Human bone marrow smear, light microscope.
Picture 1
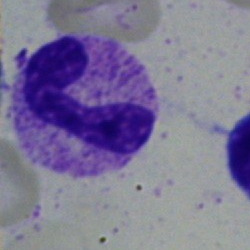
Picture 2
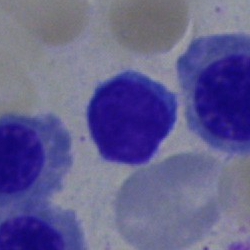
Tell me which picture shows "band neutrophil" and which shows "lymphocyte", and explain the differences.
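Let's start with who is who: the band neutrophil is in picture 1, and the lymphocyte is in picture 2. Look at the nucleus in picture 1 first: it is a single elongated band curving across the cell.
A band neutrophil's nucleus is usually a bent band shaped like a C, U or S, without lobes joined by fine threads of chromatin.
In picture 2, by contrast, the cytoplasm is only a very thin blue rim around the nucleus.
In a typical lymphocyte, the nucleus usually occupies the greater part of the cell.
Now compare the chromatin: in picture 1 it is dark purple and coarsely clumped, and in picture 2 it stains a dark purple-blue and looks dense throughout the nucleus.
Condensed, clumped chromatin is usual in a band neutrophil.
The outlines differ a little too: the band neutrophil is round with a smooth edge, while the lymphocyte is roughly round with a few slightly flattened sides. No granules can be seen in the lymphocyte's cytoplasm.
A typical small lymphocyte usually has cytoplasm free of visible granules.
You'll also notice no nucleoli in the band neutrophil's nucleus, and no vacuoles in either cell.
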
